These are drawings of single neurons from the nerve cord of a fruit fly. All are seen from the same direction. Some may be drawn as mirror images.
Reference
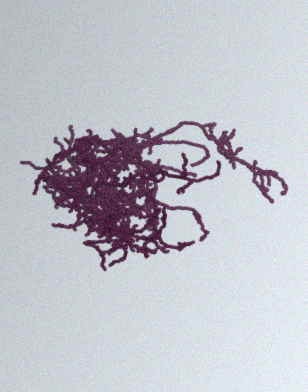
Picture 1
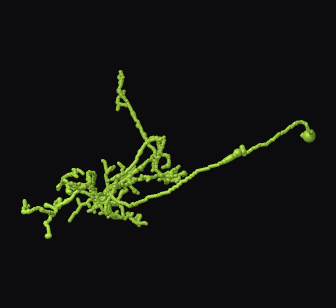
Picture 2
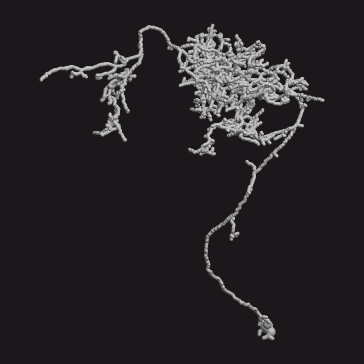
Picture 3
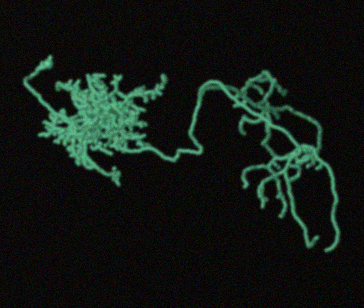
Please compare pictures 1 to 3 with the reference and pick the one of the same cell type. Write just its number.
2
